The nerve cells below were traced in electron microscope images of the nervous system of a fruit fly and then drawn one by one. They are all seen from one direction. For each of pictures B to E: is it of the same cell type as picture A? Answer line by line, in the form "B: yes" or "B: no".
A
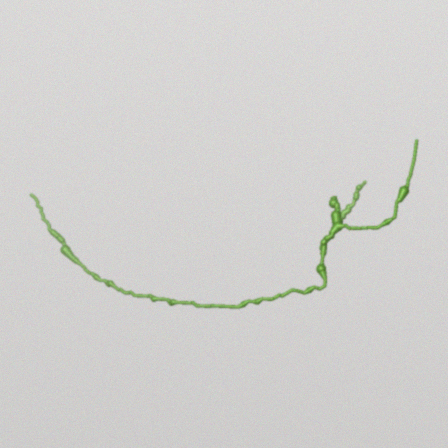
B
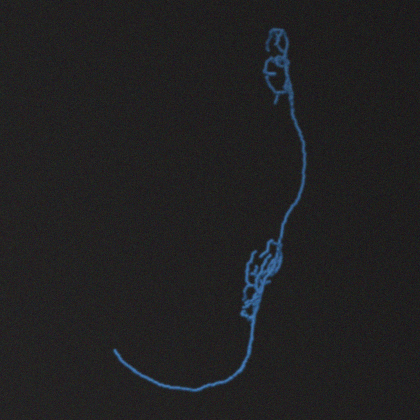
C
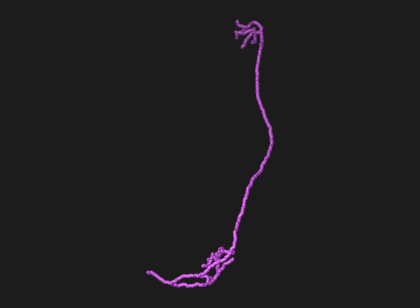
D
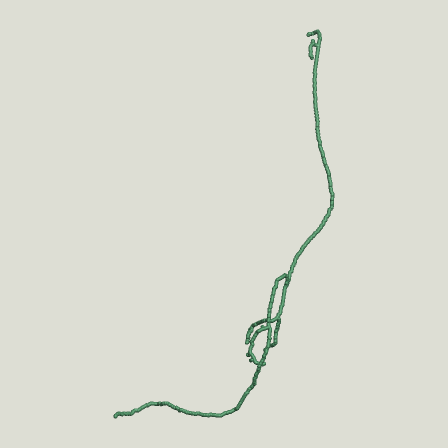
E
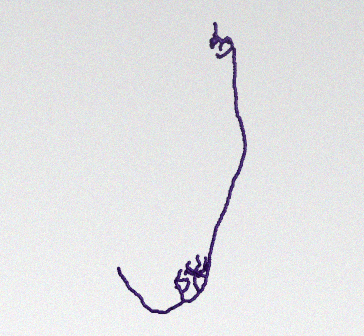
B: no
C: yes
D: no
E: yes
